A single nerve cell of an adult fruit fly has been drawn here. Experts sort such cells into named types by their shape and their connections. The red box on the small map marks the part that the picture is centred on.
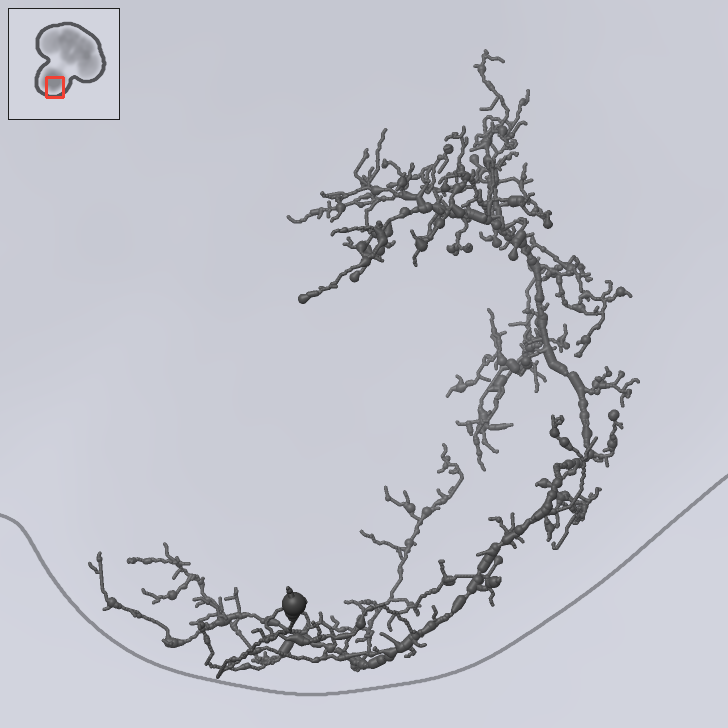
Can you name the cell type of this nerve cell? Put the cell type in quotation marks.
"IN13A038"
